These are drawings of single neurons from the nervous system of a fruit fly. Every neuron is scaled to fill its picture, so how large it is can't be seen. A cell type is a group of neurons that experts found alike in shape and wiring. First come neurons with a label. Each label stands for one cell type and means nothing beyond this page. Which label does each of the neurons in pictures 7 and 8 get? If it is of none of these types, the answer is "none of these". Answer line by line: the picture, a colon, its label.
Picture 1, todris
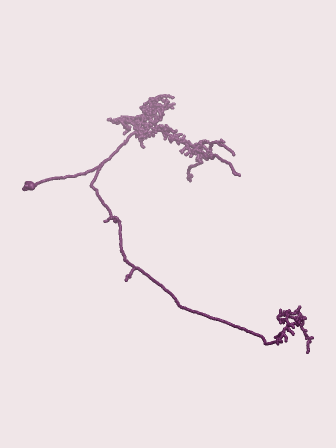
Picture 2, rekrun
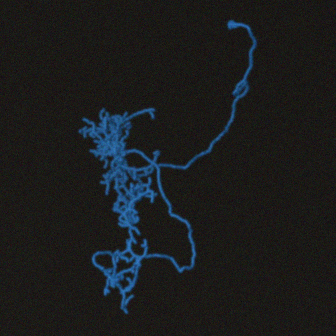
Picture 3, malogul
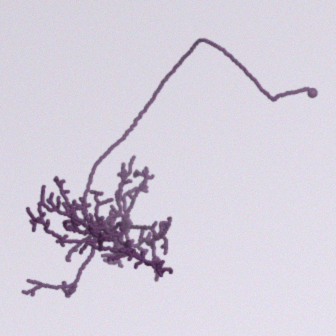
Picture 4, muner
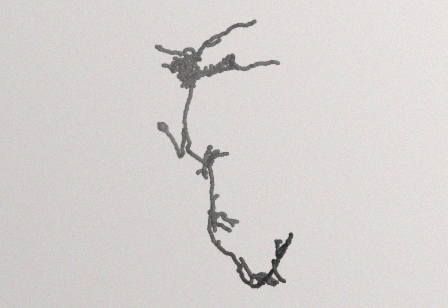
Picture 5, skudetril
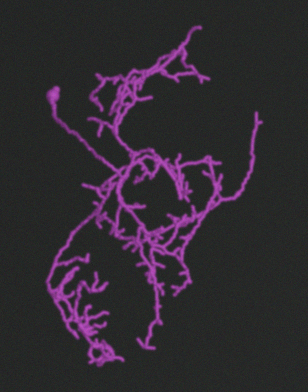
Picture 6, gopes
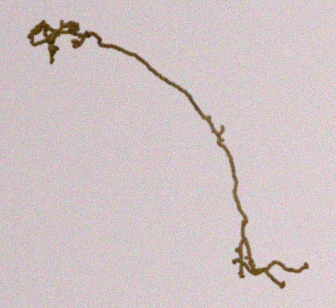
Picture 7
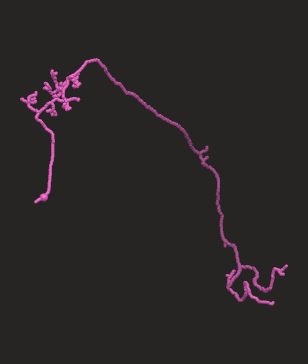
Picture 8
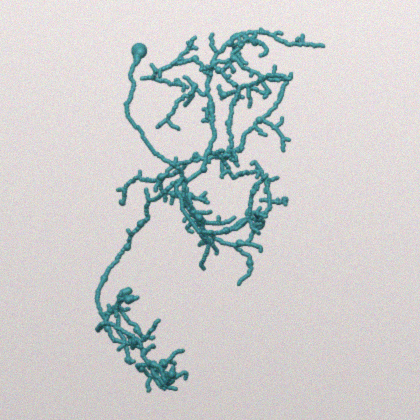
7: gopes
8: skudetril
